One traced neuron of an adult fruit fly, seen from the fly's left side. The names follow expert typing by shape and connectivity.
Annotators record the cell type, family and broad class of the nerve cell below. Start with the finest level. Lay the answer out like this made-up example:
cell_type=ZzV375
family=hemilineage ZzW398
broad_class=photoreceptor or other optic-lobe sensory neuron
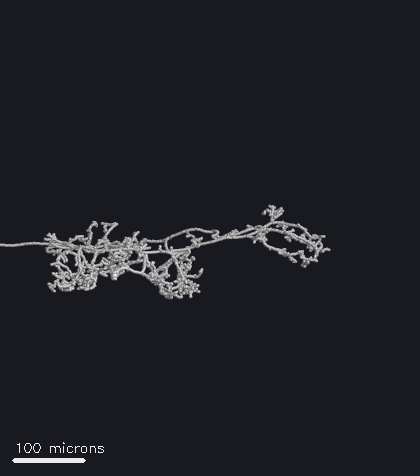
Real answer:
cell_type=AN08B013
family=hemilineage 08B
broad_class=ascending neuron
